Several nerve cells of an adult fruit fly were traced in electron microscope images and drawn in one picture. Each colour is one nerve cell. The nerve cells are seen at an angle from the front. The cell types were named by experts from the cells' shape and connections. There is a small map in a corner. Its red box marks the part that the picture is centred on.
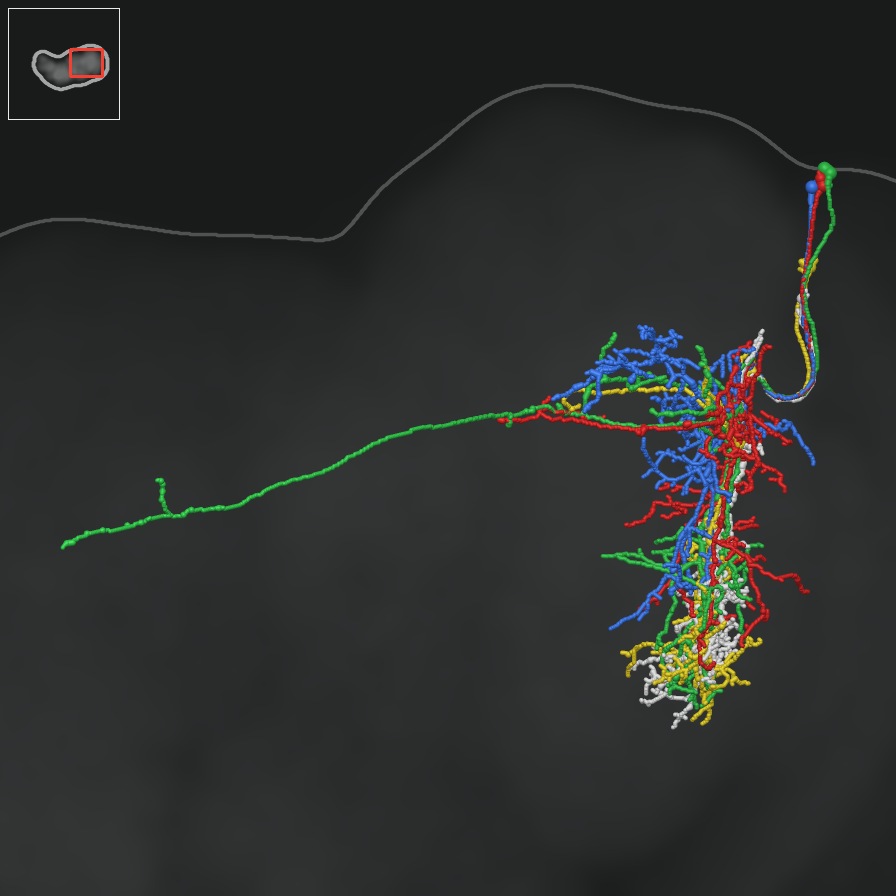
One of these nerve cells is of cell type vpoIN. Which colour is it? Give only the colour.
red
